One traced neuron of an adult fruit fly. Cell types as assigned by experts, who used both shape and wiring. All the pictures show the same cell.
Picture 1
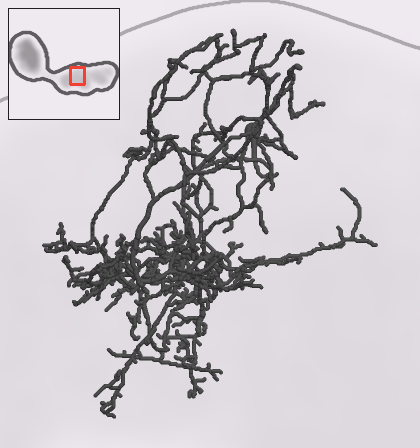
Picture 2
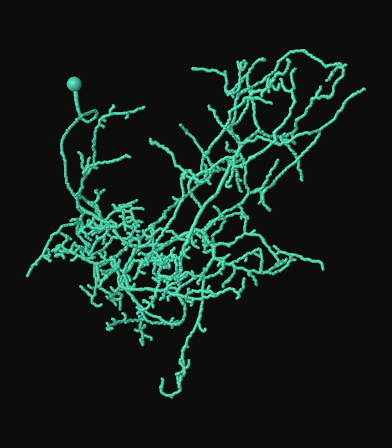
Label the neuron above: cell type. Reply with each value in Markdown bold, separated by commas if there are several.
**IN17A030**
